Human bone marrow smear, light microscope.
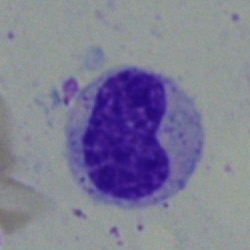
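Metamyelocyte, the cell in the middle. Looking at the nucleus first: it fills most of the cell and sits toward the left, with a notch on its right side that gives it a kidney shape. The chromatin is dark purple and patchy, broken by small lighter gaps. And in the cytoplasm, I can pick out a few fine purple granules scattered about.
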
